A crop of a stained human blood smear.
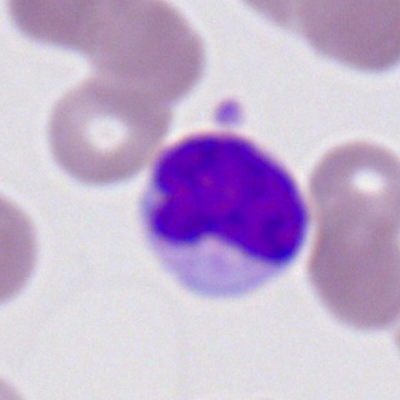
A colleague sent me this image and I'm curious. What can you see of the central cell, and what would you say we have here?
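Checking the outline: it is round and smooth. Checking the nucleus: it has a shallow notch on its left side and fills the upper part of the cell, leaving the cytoplasm mostly below it. Checking the cytoplasm: no distinct granules are seen. Result: a lymphocyte.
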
